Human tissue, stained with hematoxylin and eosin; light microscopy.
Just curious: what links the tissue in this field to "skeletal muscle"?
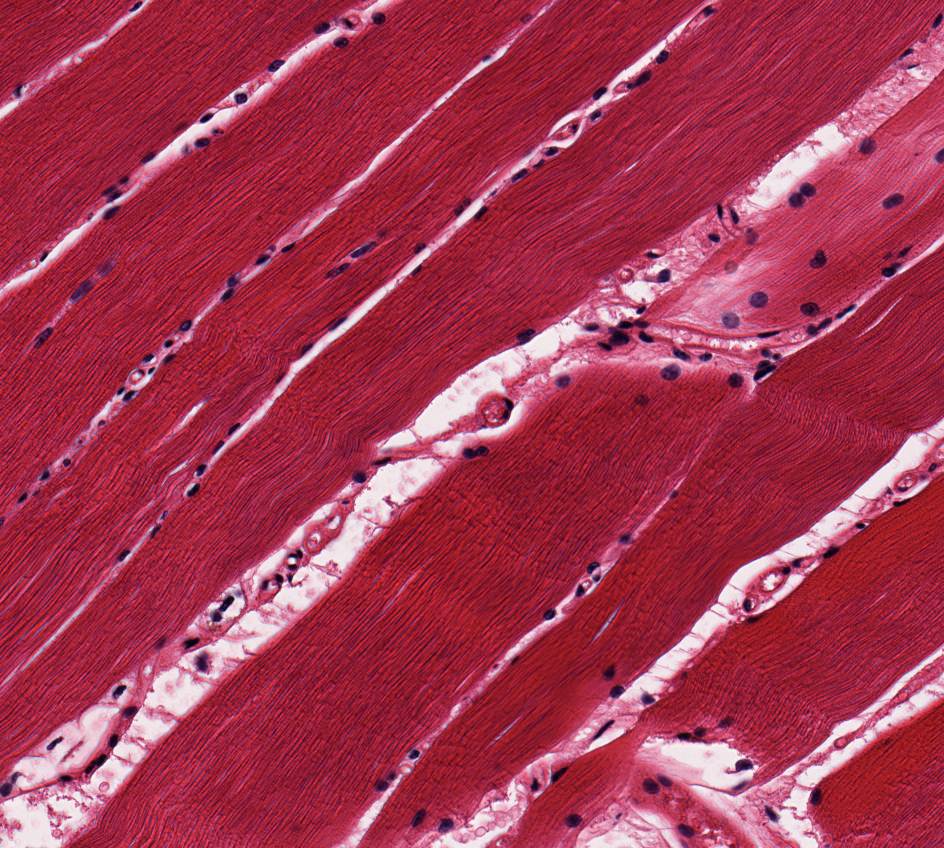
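The tissue is skeletal muscle. Fitting this, the fibres are unbranched and run as separate straight bands side by side.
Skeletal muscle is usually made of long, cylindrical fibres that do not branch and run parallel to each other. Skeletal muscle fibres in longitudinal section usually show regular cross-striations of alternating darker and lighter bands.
Not fitting this, the fine streaks in the deep red fibre cytoplasm run along the length of each fibre. Most nuclei are small, dark and flattened, lying at the fibre edges rather than in the centres. Scant delicate connective tissue with small capillaries fills the narrow spaces between fibres.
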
